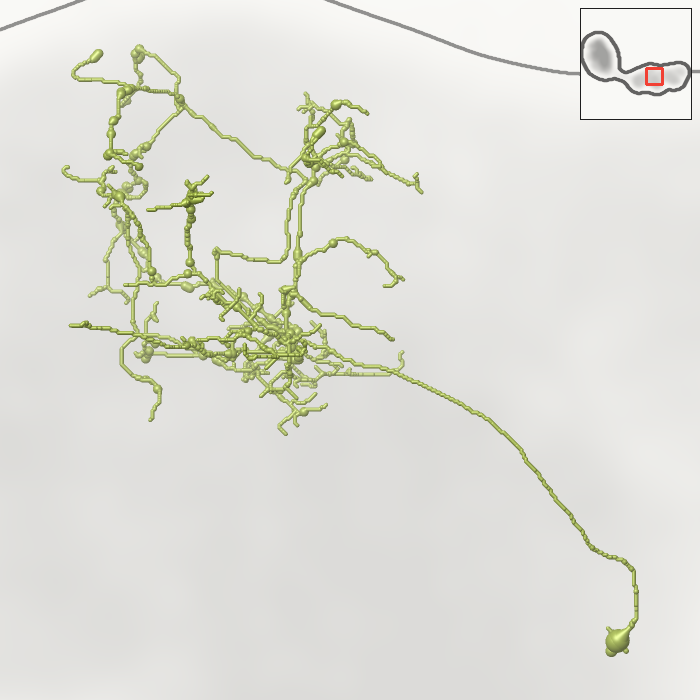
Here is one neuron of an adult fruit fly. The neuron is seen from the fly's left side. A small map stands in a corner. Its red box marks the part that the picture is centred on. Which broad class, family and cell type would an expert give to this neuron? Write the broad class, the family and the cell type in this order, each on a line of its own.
nerve-cord intrinsic neuron
hemilineage 12A
IN12A057_b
